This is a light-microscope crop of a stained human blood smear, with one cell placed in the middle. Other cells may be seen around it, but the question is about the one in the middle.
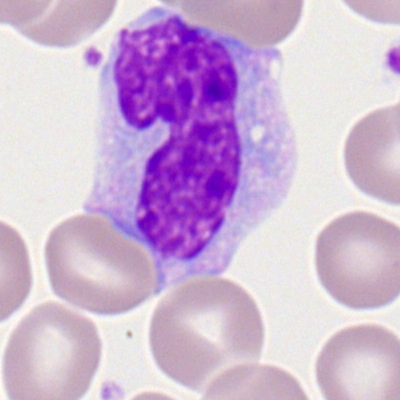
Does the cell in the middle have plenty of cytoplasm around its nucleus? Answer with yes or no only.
Yes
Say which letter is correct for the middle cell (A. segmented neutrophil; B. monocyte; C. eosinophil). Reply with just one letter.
B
